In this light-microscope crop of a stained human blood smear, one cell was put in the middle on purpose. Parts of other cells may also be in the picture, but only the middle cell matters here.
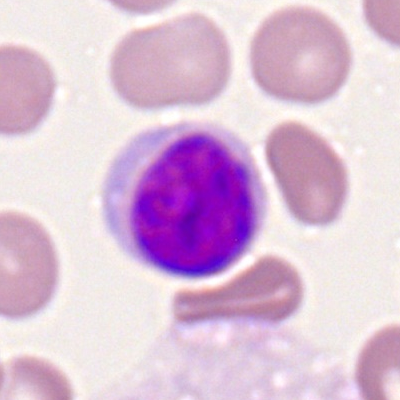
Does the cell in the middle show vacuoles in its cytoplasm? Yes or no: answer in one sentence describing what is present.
No, vacuoles are absent from the cytoplasm of the cell.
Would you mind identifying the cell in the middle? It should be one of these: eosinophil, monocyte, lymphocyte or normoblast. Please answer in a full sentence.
As for the cell in the middle, it is a lymphocyte.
